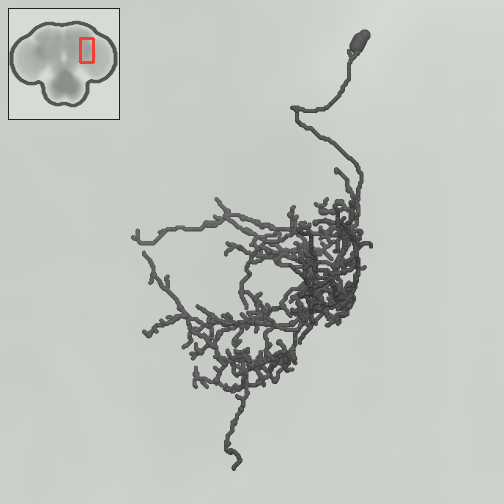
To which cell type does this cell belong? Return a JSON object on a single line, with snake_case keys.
{"cell_type": "PVLP080_b"}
